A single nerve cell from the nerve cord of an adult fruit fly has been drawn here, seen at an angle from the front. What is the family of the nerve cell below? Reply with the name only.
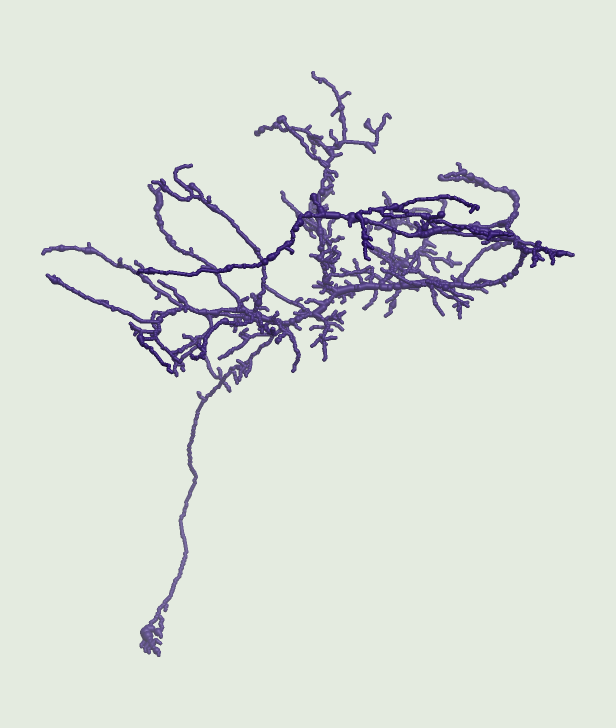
hemilineage 06B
